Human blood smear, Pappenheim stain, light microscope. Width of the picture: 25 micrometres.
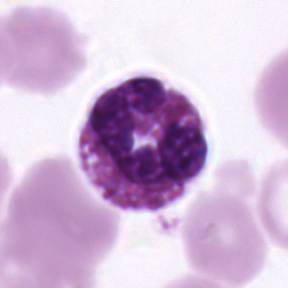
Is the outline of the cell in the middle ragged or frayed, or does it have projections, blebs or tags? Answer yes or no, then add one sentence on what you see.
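No. The cell outline is round and smooth.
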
